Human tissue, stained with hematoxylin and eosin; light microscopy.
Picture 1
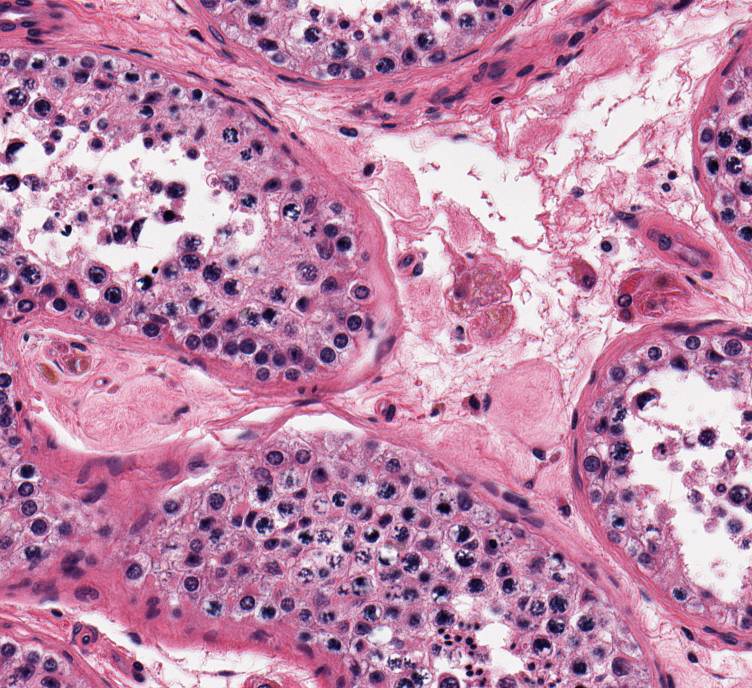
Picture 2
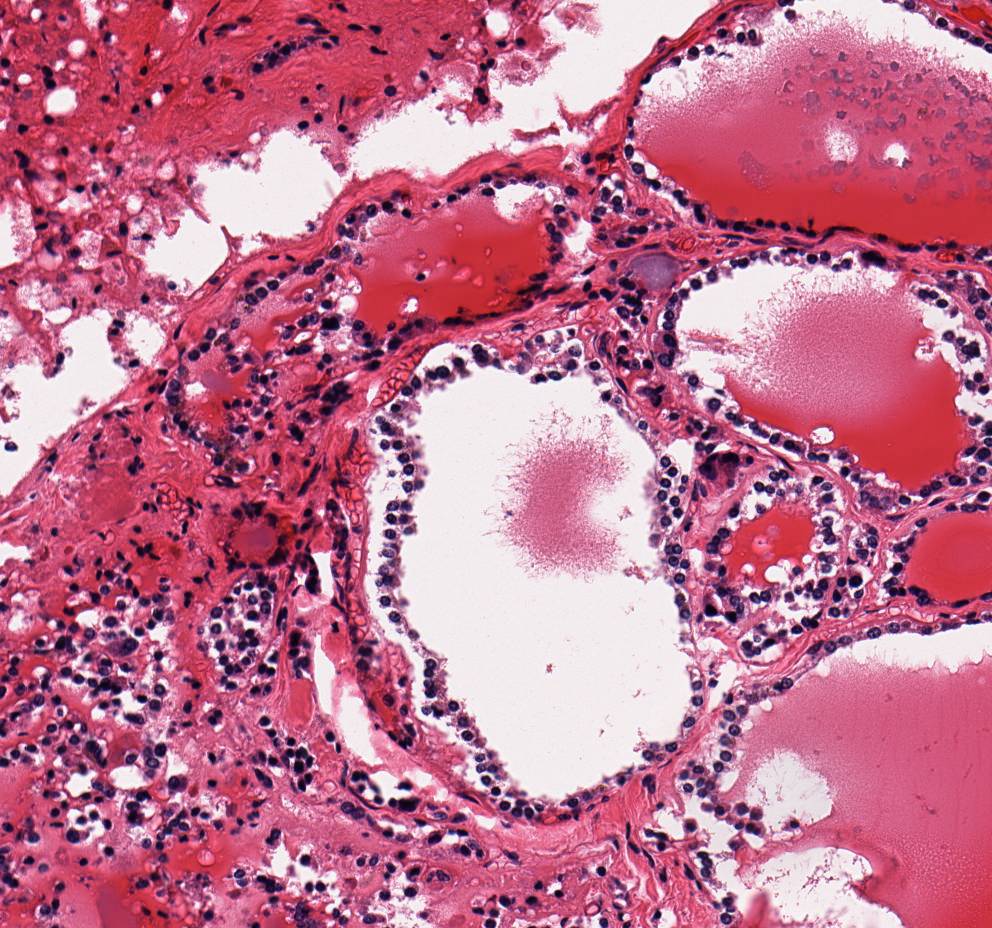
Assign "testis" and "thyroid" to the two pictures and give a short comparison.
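The testis is picture 1; the thyroid is picture 2. In picture 1 many layers of rounded germ cells line each tubule, and many large round spermatocytes in the middle layers have nuclei with coarse, thread-like clumped chromatin. In picture 2, closed rounded follicles of differing sizes lie side by side across the centre and right, each lined by a single layer of low cuboidal to flattened cells with small dark round nuclei. Most lumina on the right and top hold homogeneous bright eosinophilic colloid; the large central follicle is mostly empty and white, with a small pale pink patch.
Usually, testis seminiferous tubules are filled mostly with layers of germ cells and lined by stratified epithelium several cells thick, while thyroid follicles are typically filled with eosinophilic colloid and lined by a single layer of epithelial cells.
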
